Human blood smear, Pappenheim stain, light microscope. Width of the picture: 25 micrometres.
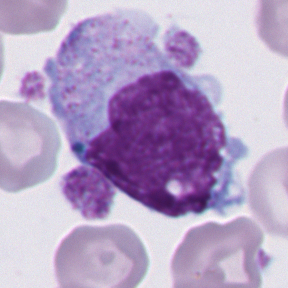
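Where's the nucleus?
Off-centre, filling the lower right part of the cell, with a small clear white spot in its lower part.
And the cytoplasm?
Fine pinkish-purple granules scattered through it, and ragged pale blue projections along the right edge.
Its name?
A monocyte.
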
